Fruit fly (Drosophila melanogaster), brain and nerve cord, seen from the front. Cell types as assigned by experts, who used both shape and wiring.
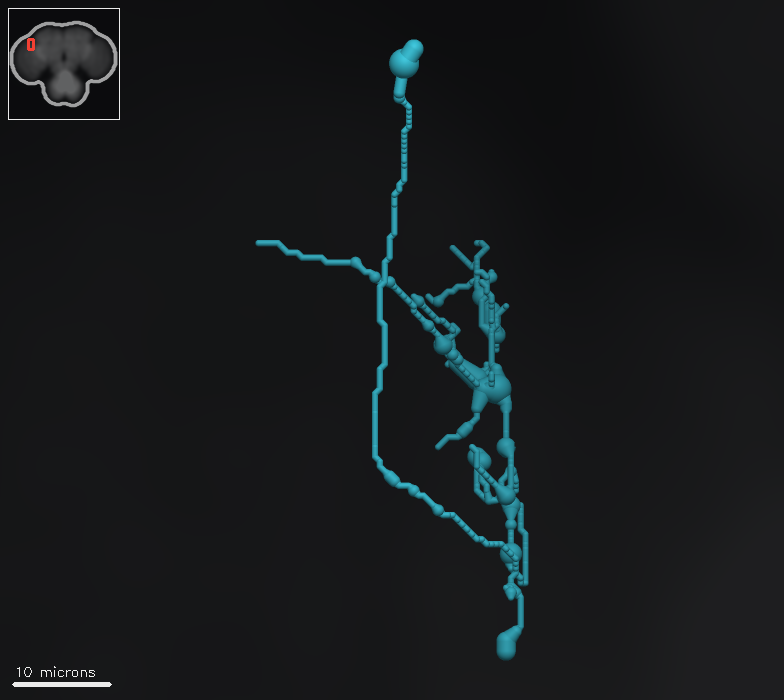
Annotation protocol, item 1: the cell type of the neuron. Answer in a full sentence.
The cell type is Dm-DRA2.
